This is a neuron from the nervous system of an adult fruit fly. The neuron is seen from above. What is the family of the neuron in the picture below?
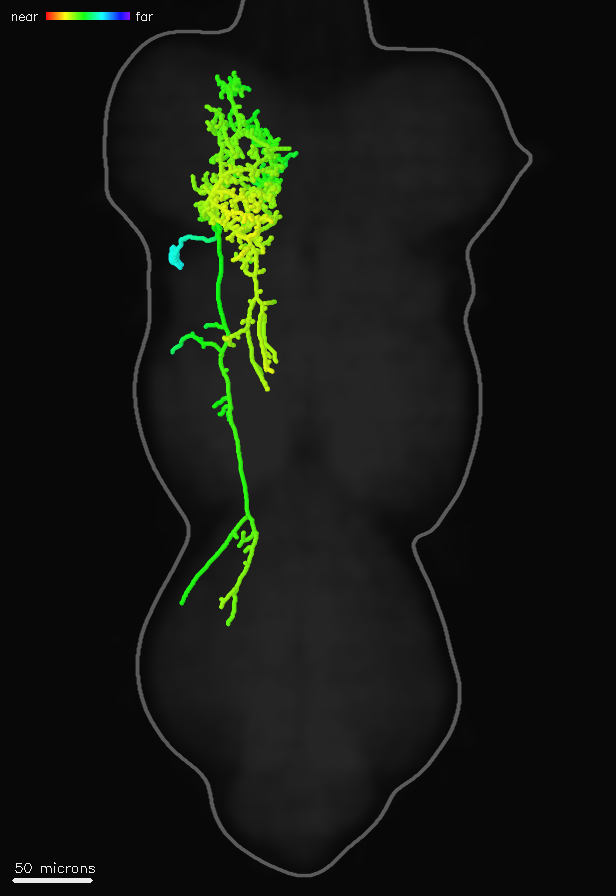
hemilineage 03B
